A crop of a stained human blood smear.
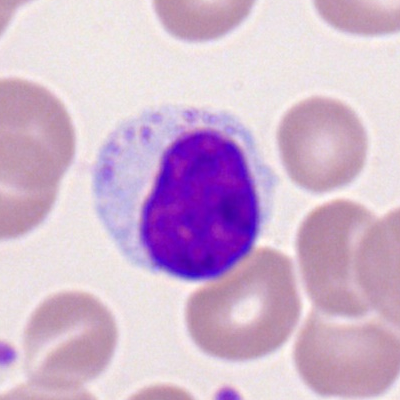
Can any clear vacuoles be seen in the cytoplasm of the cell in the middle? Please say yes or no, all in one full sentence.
No, clear vacuoles are not present; its cytoplasm shows no vacuoles.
